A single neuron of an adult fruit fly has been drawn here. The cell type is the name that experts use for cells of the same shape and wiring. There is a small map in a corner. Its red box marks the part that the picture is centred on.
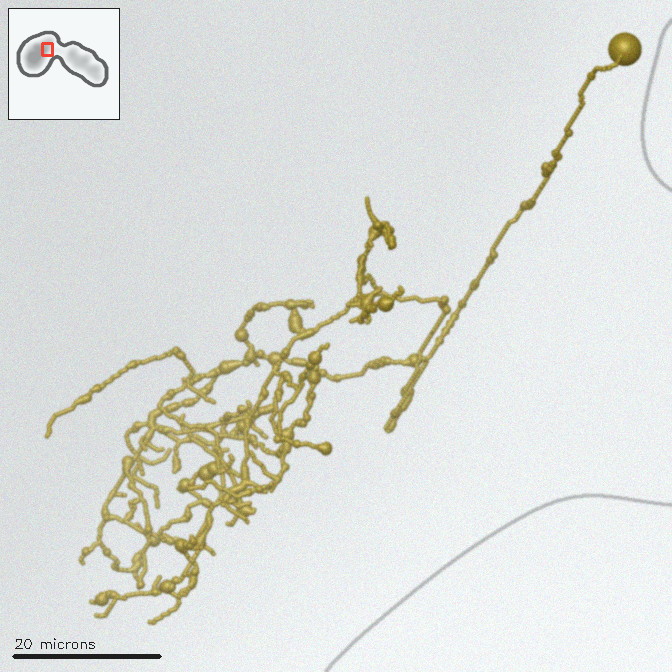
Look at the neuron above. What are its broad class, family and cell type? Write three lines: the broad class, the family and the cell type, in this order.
optic-lobe intrinsic neuron
LPi
LPi2d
